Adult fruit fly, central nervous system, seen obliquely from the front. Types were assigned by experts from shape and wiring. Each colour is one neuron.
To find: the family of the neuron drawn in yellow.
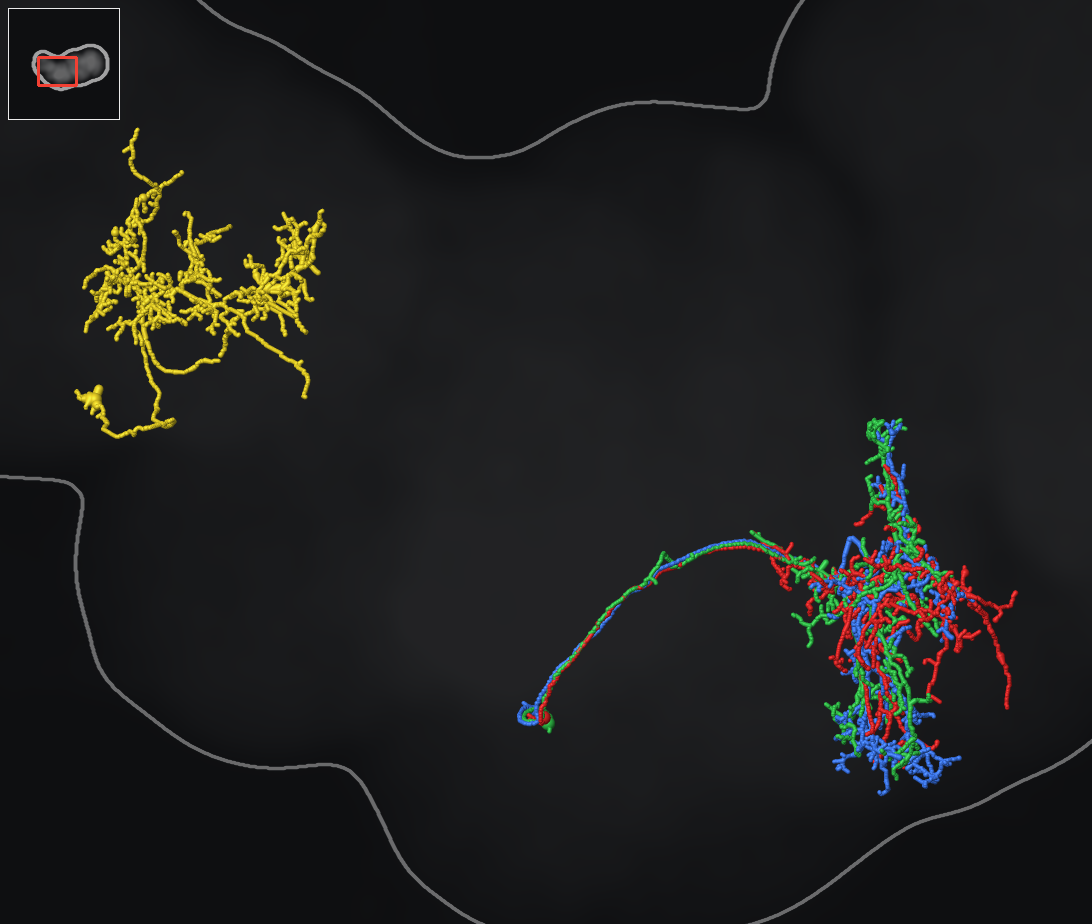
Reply: hemilineage 13B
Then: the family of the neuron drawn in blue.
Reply: hemilineage 12B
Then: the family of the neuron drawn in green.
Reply: hemilineage 12B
